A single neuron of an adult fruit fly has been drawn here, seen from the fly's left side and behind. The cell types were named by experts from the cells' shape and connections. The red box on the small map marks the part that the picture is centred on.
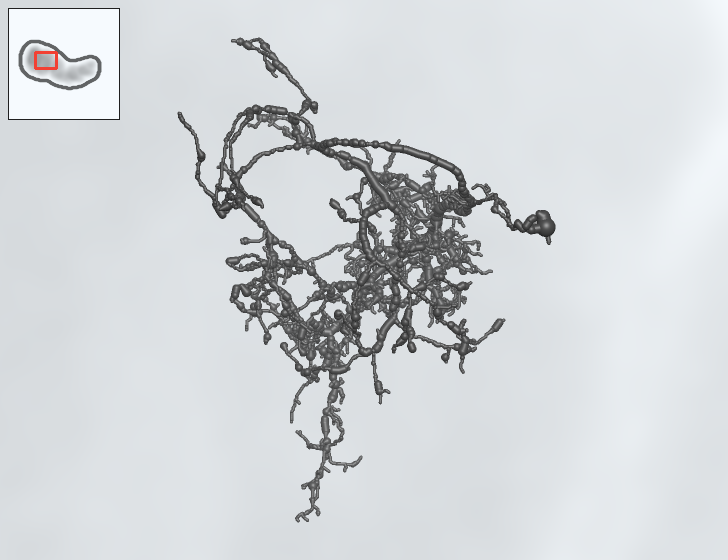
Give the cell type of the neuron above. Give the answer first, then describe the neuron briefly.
The cell type is PVLP149. Its broad class is central-brain intrinsic neuron. The cell body can be seen on the right of the picture. As drawn here it is taller than it is wide.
